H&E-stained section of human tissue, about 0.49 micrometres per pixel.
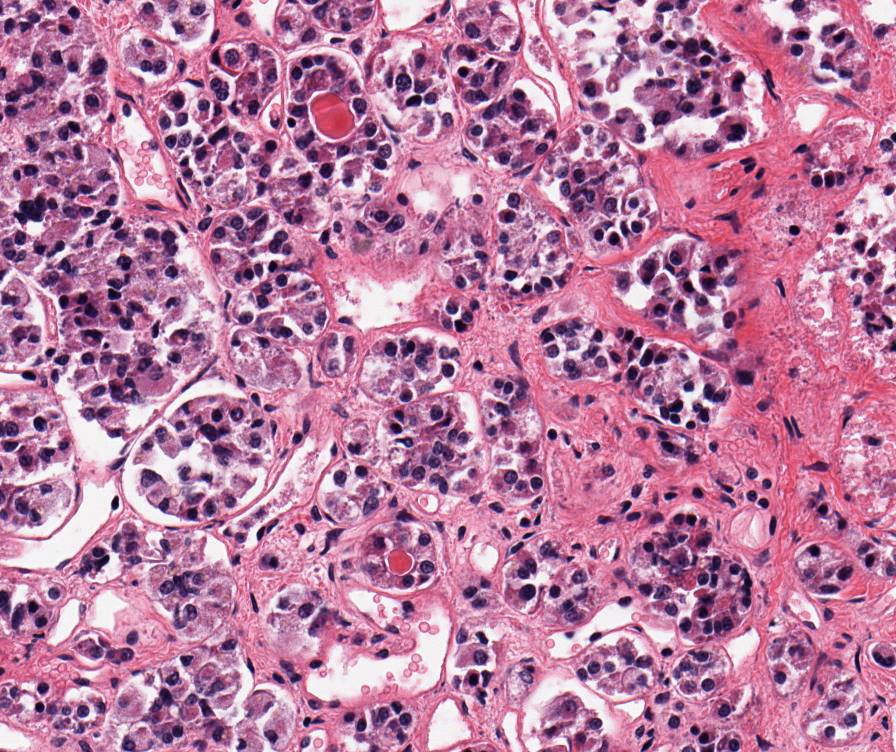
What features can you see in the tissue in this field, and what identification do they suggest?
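Nest cells have granular pink-to-purplish cytoplasm and mostly small, round, darkly stained nuclei. Red blood cells lie in spaces between nests, for example upper left and lower centre. Upper right: a broader pink collagen band with dark spindle-shaped nuclei. The tissue is pituitary.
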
